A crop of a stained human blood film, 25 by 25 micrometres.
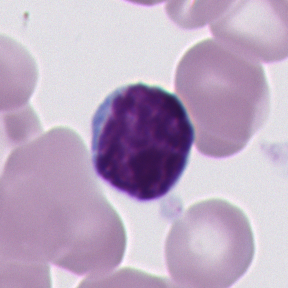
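Typical lymphocyte: nucleus round, about 9 micrometres across, filling almost the whole cell. Chromatin: dark purple, coarsely clumped. Cytoplasm: scant, showing mainly as a thin crescent on the left side, pale blue where visible.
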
